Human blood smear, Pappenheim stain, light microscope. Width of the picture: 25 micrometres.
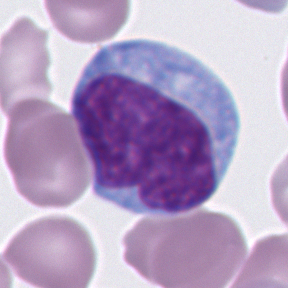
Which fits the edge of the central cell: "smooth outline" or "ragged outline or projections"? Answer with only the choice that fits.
Smooth outline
